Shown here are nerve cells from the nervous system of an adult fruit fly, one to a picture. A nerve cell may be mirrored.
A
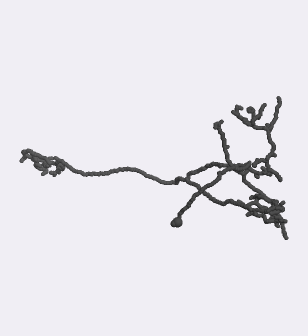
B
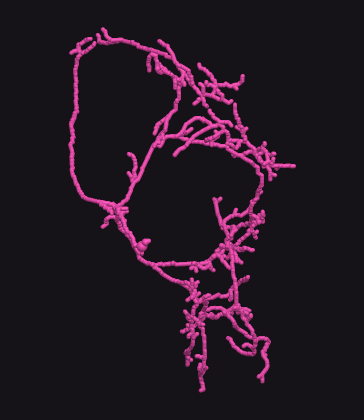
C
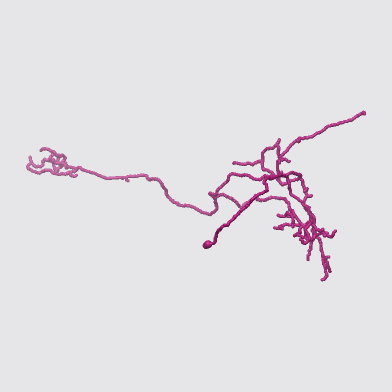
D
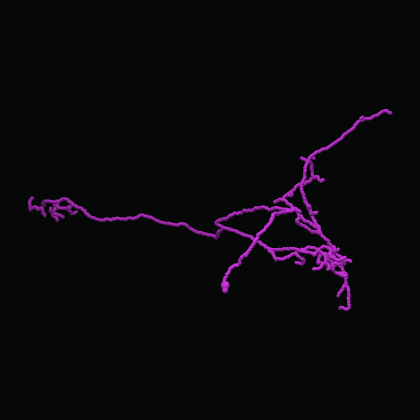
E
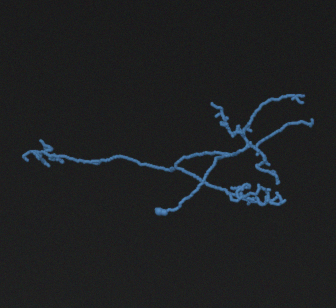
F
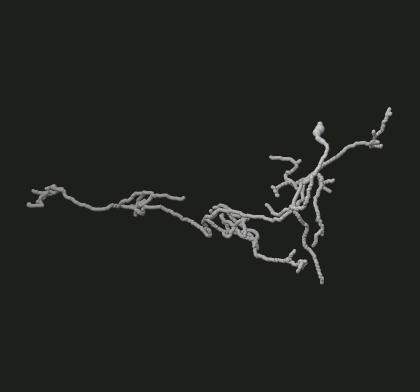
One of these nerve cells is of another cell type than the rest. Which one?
B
